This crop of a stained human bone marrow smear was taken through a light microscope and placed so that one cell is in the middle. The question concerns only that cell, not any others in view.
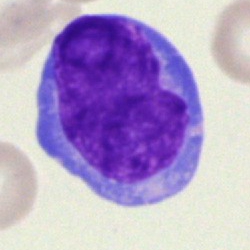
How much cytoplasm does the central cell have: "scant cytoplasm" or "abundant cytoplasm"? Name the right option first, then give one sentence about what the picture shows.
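Scant cytoplasm. The nucleus fills most of the cell.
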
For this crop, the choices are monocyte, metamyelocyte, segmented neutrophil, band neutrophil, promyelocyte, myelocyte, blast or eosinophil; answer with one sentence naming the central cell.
In this smear crop, the middle cell is a blast.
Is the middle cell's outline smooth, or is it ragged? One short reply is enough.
The membrane contour is even and smooth, with nothing projecting from it.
